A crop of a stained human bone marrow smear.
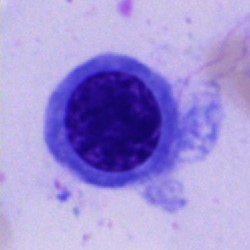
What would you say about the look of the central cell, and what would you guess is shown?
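Notice first how much of the cell the nucleus takes up: most of it. The cytoplasm around it is deep blue, and if you scan it carefully you'll see neither granules nor vacuoles. We call this cell an erythroblast.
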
